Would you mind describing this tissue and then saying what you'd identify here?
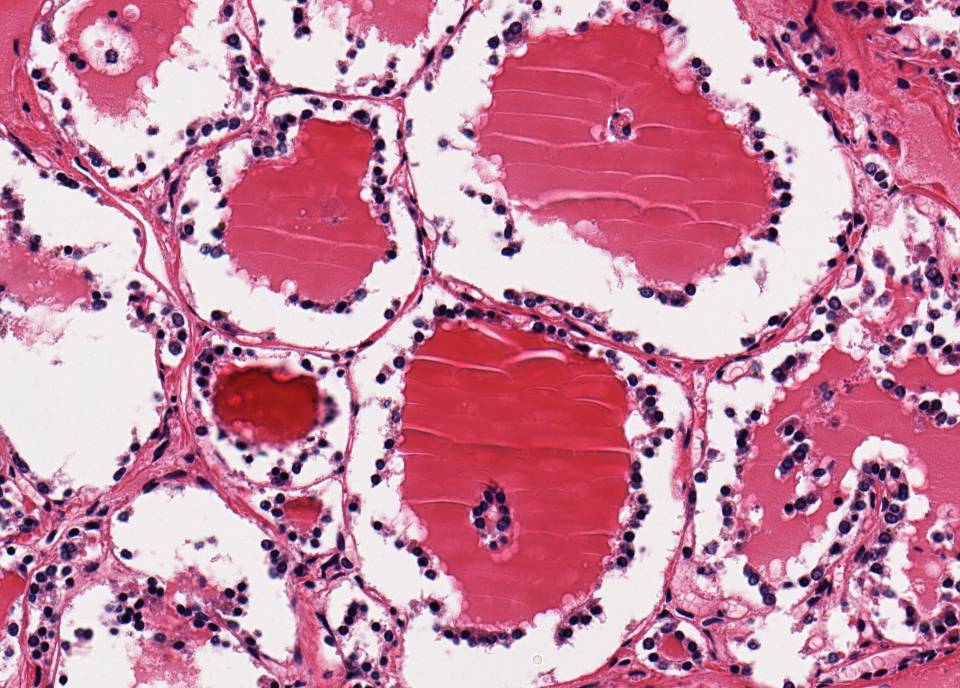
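Follicles closely packed, round to oval, varying in size; largest at top centre-right and lower centre. Lumens hold homogeneous pink colloid. Single layer of low cells lines each, nuclei small, round, dark. One small follicle left of centre has deeper red colloid than its neighbours. This is thyroid.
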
